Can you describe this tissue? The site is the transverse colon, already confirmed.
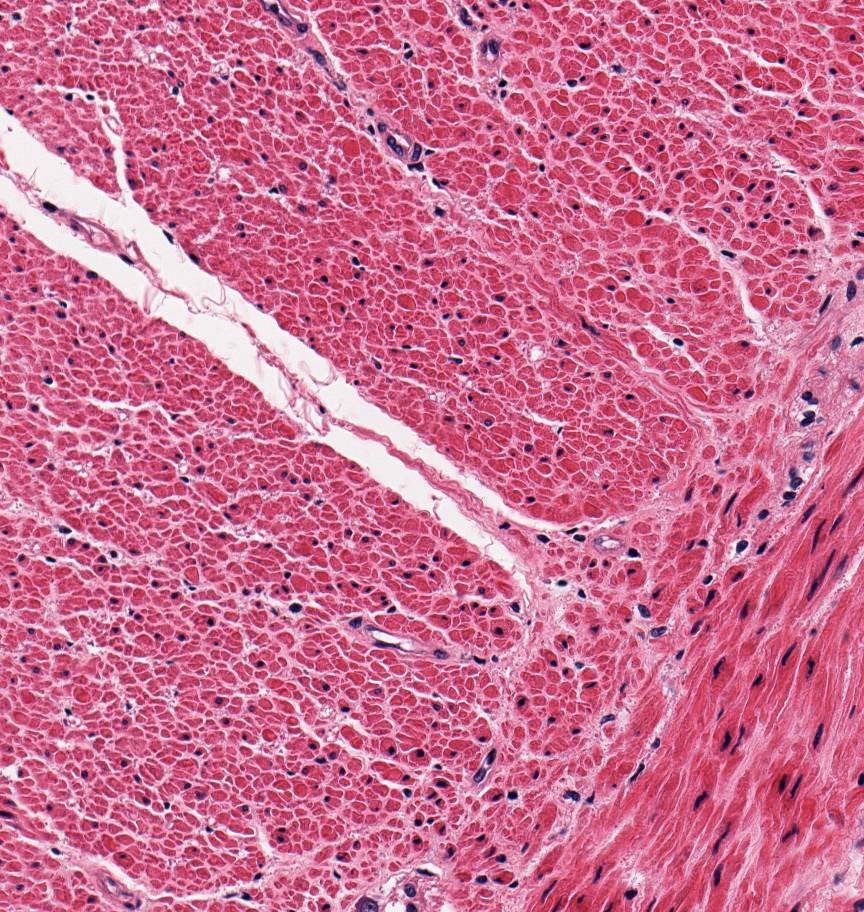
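Most of the field, at left and centre, consists of muscle in cross-section, appearing as small rounded to polygonal pink profiles. In the lower right corner the muscle is cut lengthwise; its spindle-shaped cells run diagonally and carry elongated, cigar-shaped dark nuclei. A band of loose connective tissue, running from the right edge down toward the bottom, separates the cross-cut from the lengthwise-cut muscle.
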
